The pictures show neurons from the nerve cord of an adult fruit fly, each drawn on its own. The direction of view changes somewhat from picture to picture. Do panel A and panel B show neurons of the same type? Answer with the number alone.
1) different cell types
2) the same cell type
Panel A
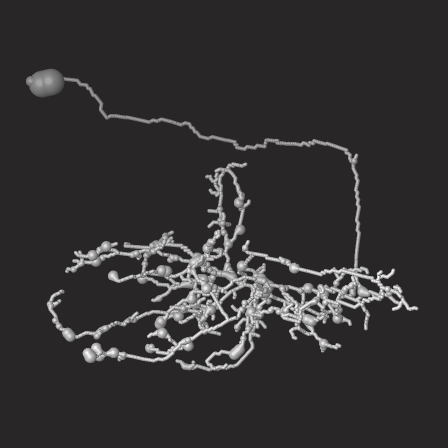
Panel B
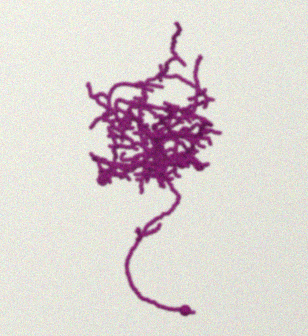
1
